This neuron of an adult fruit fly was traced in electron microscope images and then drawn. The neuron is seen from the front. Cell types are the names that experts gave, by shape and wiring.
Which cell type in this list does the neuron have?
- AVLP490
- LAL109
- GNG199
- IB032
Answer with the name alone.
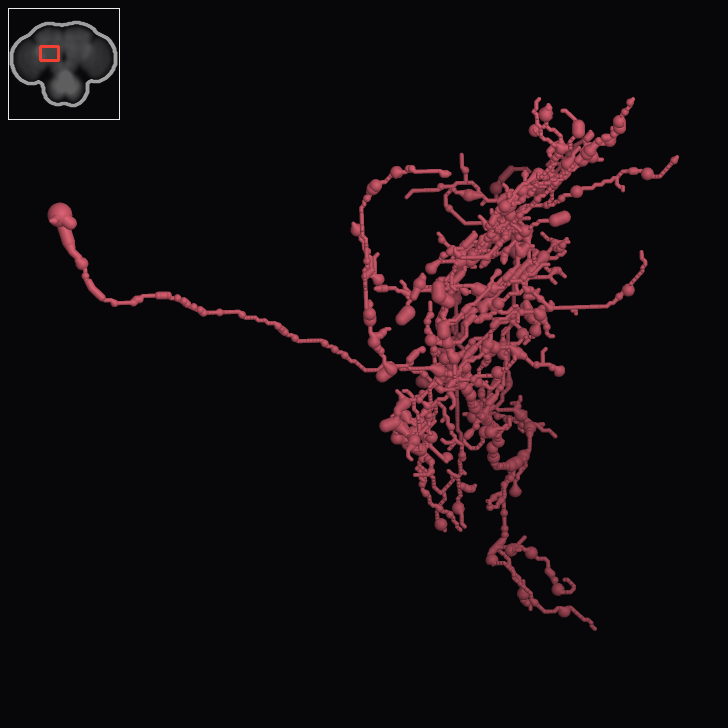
LAL109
